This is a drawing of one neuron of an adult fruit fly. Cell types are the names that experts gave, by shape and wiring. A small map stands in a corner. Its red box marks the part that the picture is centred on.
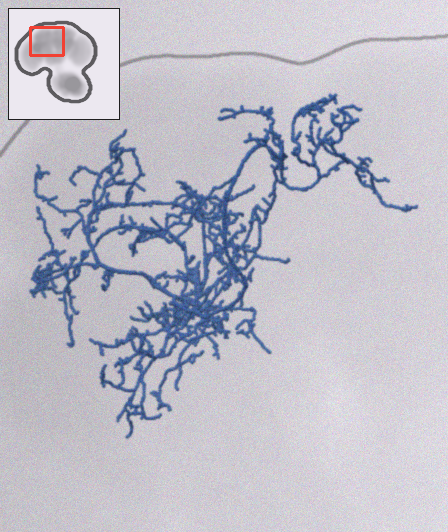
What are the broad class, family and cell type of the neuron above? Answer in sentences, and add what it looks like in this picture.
This is a central-brain intrinsic neuron. The family is hemilineage SMPpv2_ventral. The cell type is AVLP708m. Dozens of branch ends can be seen. In this view it is about as wide as it is tall.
